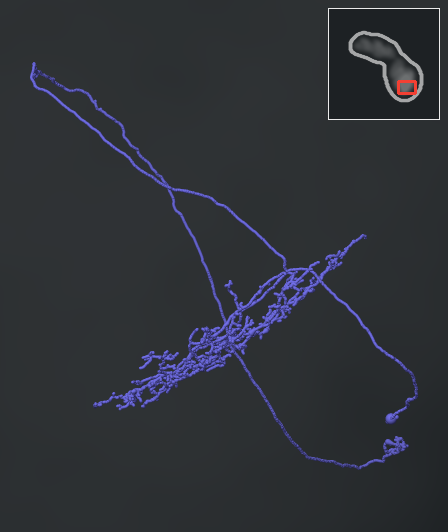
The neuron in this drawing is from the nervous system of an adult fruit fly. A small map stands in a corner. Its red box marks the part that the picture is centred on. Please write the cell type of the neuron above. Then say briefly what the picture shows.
It is of cell type MeTu1. Its broad class is visual projection neuron. The cell body is at the lower right of the picture. In this view it is about as wide as it is tall.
